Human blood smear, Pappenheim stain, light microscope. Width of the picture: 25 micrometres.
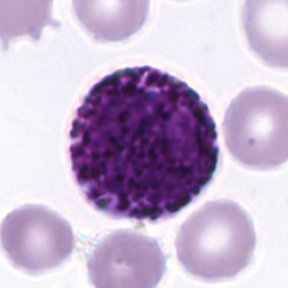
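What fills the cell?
It's packed with coarse dark purple granules.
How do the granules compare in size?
They vary from one to another, and the background between them is a lighter purple.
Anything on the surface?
No, the surface shows no projections.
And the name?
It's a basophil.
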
